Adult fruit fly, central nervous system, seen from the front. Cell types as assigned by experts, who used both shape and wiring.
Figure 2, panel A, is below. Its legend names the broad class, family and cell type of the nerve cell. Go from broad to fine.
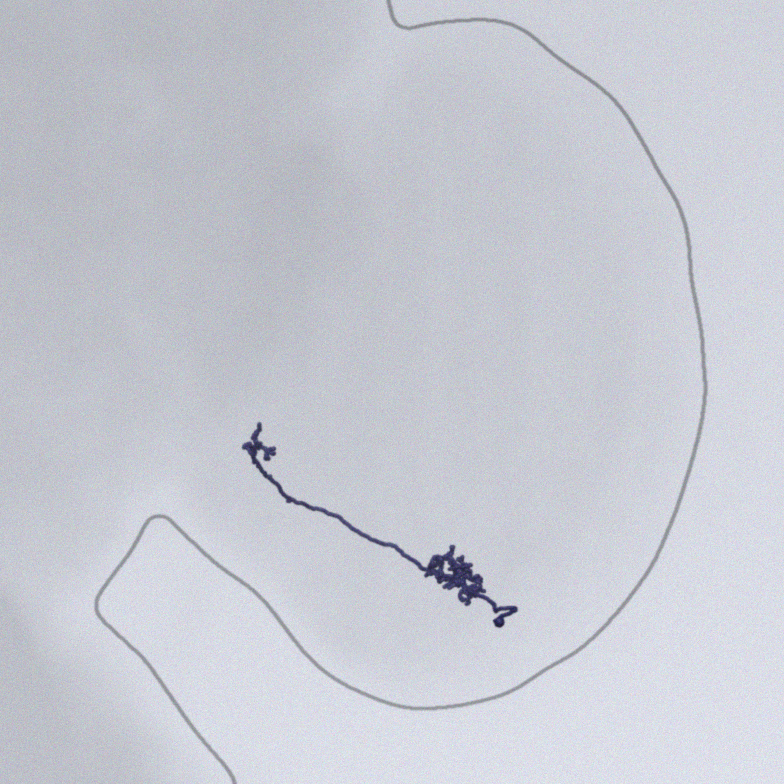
optic-lobe intrinsic neuron; Tm; Tm5b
